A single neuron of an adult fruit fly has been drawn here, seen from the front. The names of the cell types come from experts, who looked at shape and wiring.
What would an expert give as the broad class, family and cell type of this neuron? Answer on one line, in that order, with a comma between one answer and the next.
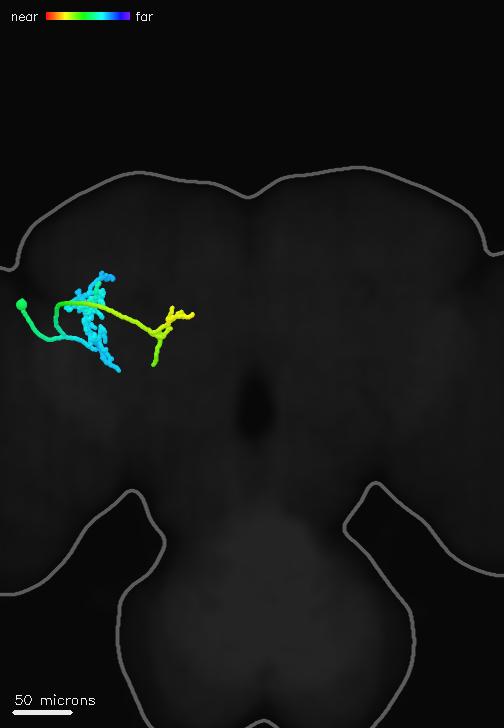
central-brain intrinsic neuron, hemilineage SLPa&l1_lateral, PLP042_b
